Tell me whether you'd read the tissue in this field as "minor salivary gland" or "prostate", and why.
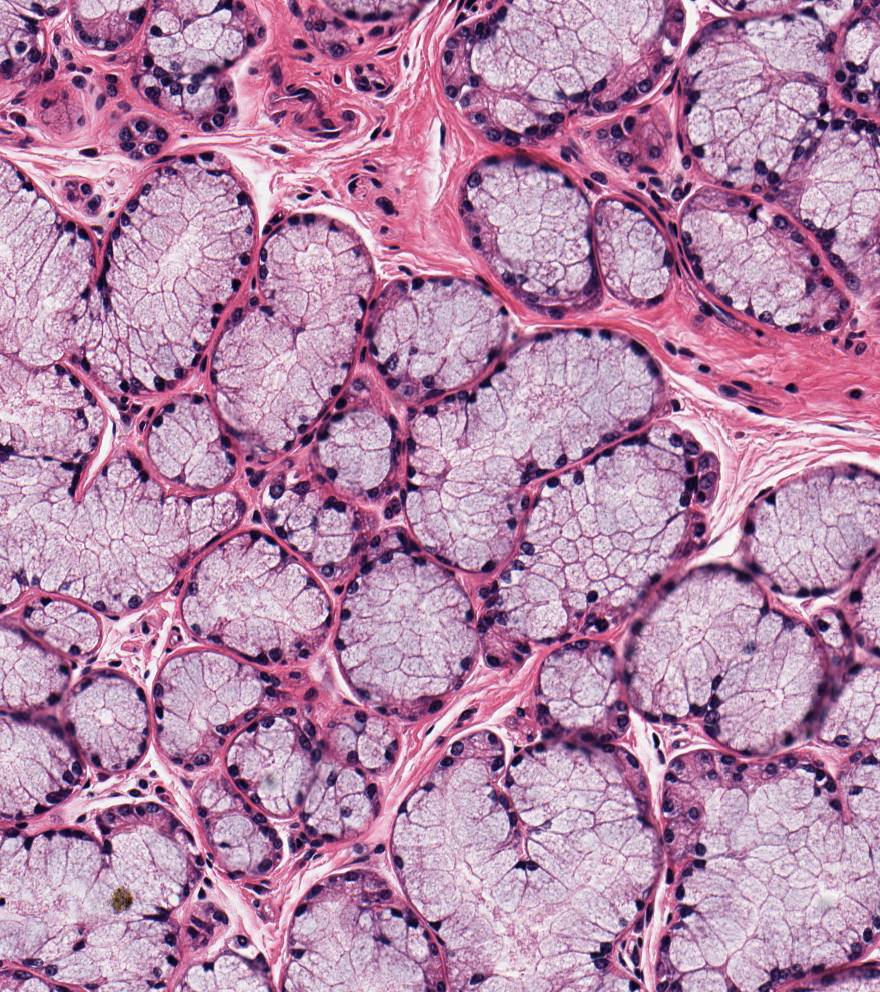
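It's minor salivary gland. The deciding point is the stroma: just thin strands of pink connective tissue between closely packed rounded acini that fill almost the whole field.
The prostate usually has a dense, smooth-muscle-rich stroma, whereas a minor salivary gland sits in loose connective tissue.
Acinar cytoplasm is pale, lilac-grey and finely vacuolated, with small dark nuclei flattened at the outer edge. Lumina are narrow and inconspicuous.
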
